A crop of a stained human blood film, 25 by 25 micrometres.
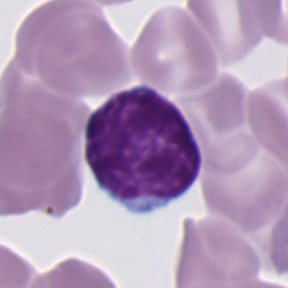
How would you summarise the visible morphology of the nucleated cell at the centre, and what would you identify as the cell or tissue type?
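That one in the middle is about 11 micrometres across, with a nucleus of roughly 10 micrometres that fills about 90% of the cell's area. Its chromatin is dark purple and coarsely clumped. You only catch the cytoplasm as a thin pale blue crescent along the lower edge. The outline is smooth, with no surface projections. It's a typical lymphocyte.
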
